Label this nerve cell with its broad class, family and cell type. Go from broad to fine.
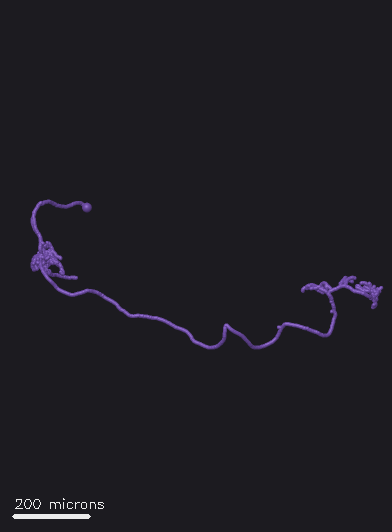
descending neuron; hemilineage SMPpv2_dorsal; DNp58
